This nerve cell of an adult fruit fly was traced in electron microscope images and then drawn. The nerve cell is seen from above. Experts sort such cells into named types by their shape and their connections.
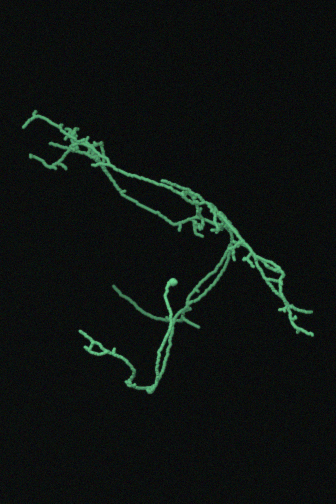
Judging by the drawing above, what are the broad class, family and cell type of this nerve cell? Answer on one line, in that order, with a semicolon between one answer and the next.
nerve-cord intrinsic neuron; hemilineage 19B; IN19B083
